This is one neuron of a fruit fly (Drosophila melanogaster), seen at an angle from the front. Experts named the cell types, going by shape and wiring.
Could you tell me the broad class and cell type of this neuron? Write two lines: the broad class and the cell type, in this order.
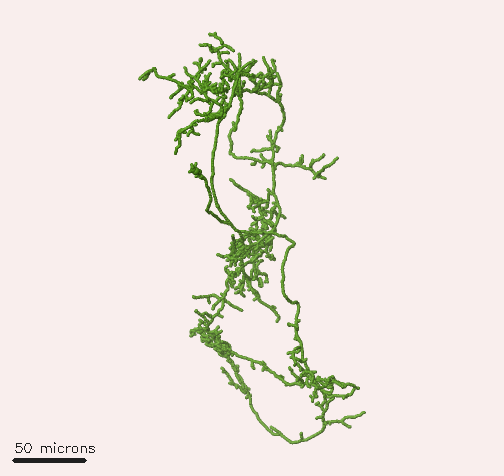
central-brain intrinsic neuron
SMP604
